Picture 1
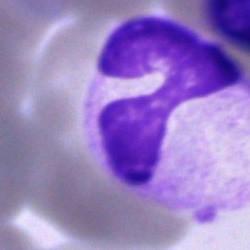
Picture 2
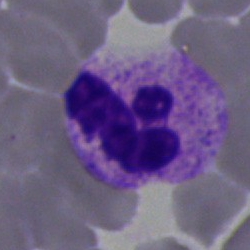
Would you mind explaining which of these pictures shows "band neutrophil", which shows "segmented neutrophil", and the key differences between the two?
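Picture 1 shows a band neutrophil, and picture 2 shows a segmented neutrophil. In picture 1 the nucleus is a thick curved band bent into a hook, and its dark purple, condensed chromatin has a few lighter patches.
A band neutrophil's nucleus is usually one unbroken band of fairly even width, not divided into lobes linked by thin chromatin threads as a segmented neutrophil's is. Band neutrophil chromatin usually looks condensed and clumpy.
The cytoplasm is plentiful and pale lilac, and a small rounded bleb protrudes from the lower edge. Picture 2's cell has a smooth edge, with pale red cells pressing on it from most sides. Its chromatin is dark purple and densely condensed.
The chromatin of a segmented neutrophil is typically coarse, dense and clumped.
Both cells are roughly round in outline, and neither nucleus shows any nucleoli.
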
